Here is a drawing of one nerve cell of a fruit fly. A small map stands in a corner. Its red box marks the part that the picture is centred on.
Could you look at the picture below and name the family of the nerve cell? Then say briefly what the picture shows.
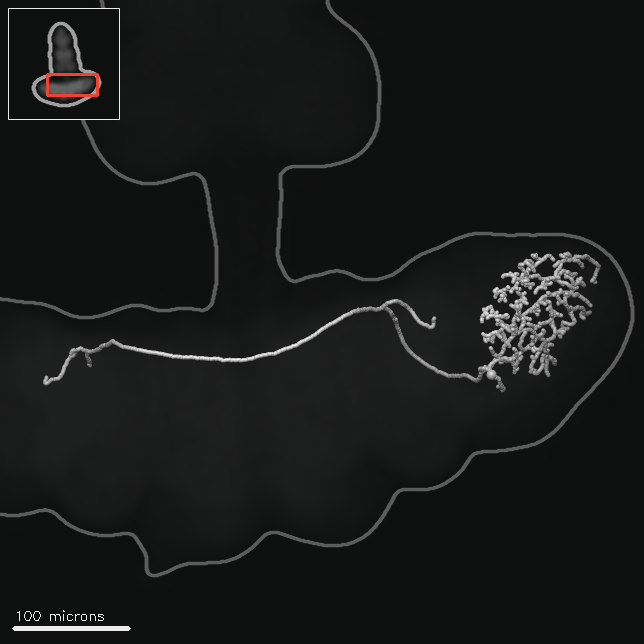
The family is MeVPLo. It is a visual projection neuron. Its cell body lies on the right of the picture. From left to right in the picture it spans about 500 microns.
